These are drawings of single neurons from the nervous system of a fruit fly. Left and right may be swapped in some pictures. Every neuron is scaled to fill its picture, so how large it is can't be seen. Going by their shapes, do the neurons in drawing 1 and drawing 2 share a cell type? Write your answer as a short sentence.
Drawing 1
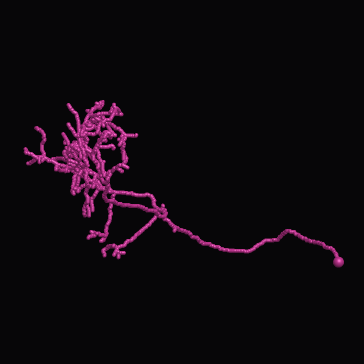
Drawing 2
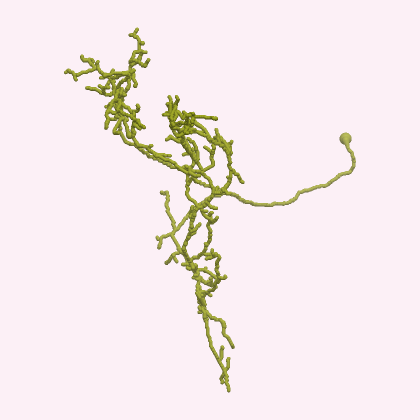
They are of the same cell type.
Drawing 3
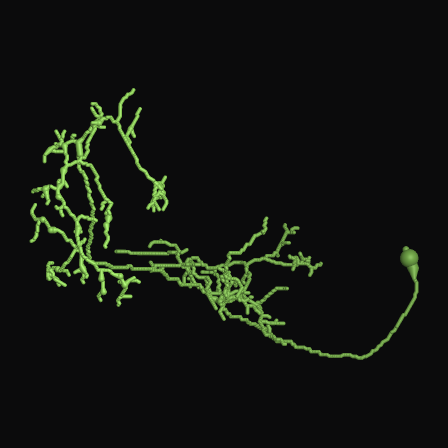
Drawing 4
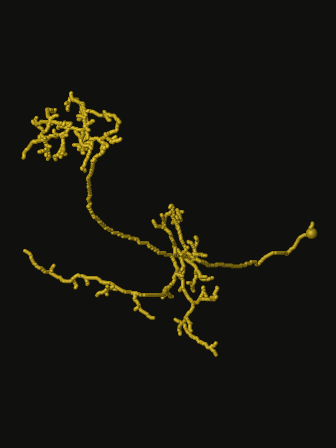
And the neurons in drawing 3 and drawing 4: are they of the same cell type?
They are of the same cell type.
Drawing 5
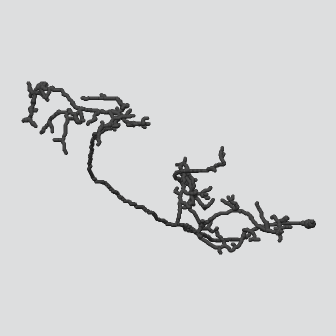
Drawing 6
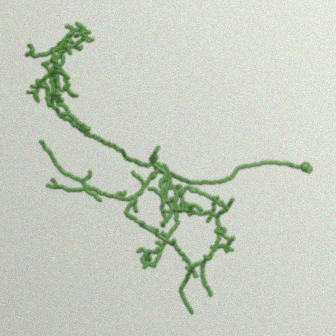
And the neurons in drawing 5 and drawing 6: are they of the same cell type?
They are of different cell types.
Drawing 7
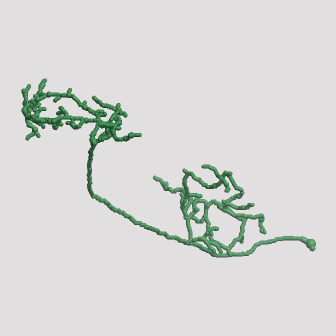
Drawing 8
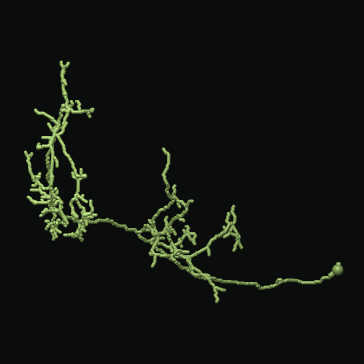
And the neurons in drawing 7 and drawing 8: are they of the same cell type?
They are of the same cell type.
